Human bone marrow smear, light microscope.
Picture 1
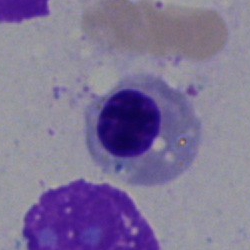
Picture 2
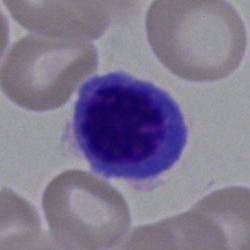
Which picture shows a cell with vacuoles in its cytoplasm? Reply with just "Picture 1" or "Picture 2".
Picture 1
